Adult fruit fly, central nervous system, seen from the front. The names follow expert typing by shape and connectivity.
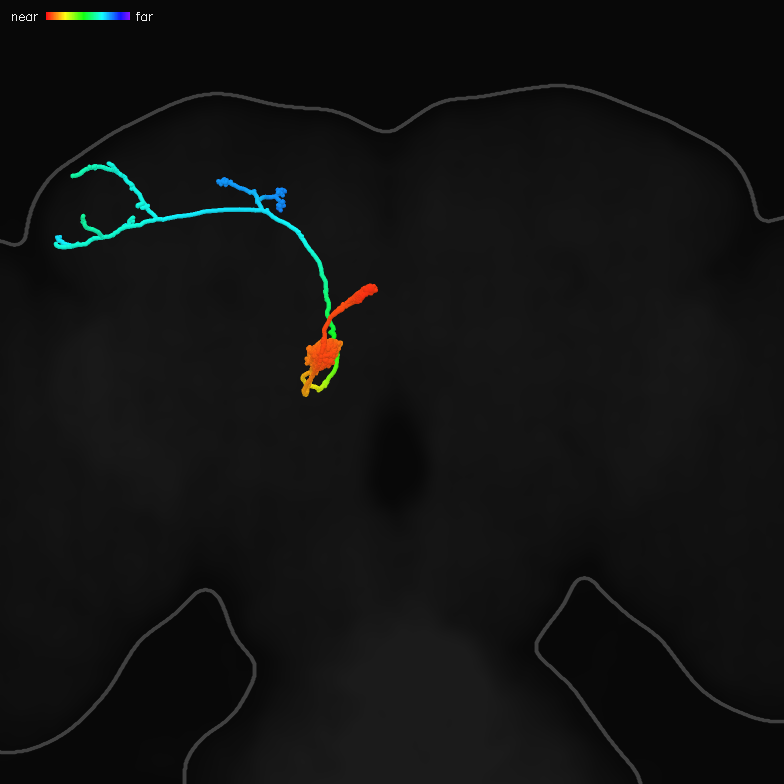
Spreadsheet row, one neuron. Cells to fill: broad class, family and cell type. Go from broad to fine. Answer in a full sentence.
A central-brain intrinsic neuron of hemilineage ALad1, type DM6_adPN.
